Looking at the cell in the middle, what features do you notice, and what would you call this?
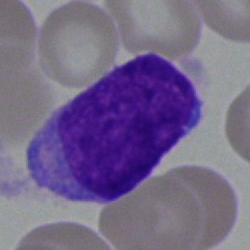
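This one's oval and elongated, its long axis running from lower left to upper right. The nucleus takes up the great majority of the cell, leaving little cytoplasm, with no vacuoles in it. Pale red cells lie close around it on several sides. It's a blast.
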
